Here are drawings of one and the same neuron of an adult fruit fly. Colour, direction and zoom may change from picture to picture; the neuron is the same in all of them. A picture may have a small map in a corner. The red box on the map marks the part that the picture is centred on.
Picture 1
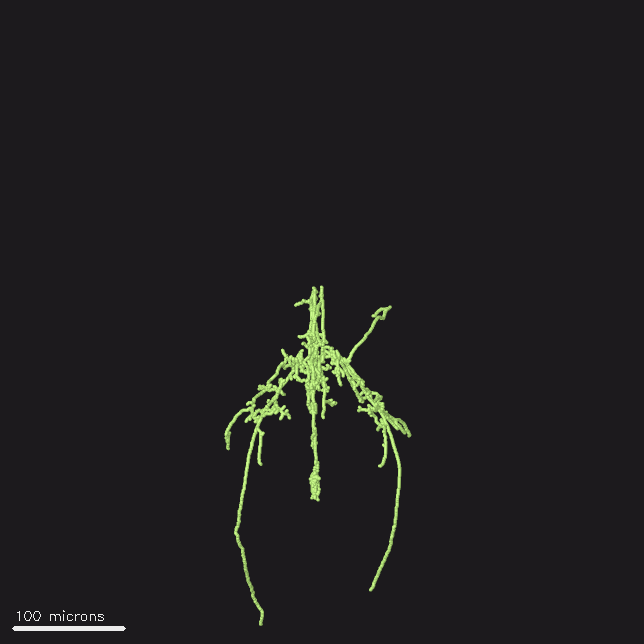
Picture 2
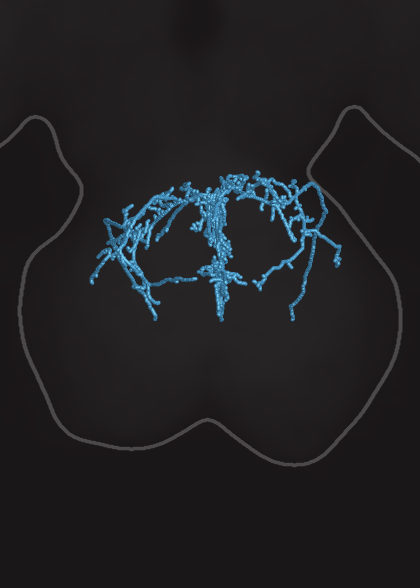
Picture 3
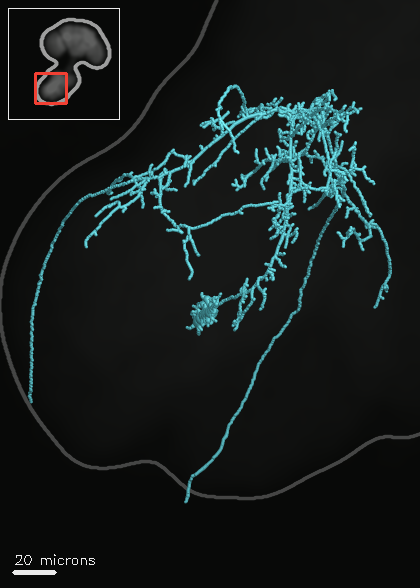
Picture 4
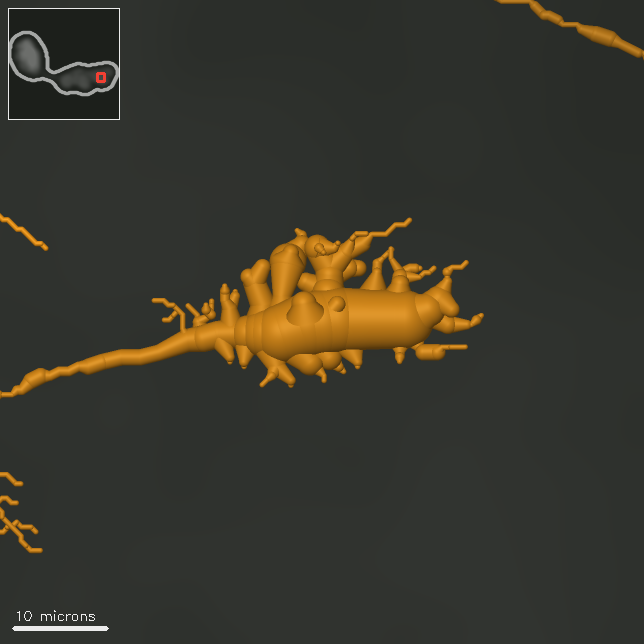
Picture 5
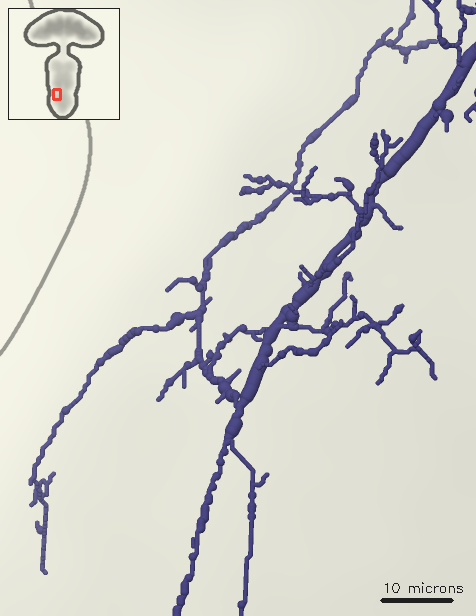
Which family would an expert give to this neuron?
hemilineage 00B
